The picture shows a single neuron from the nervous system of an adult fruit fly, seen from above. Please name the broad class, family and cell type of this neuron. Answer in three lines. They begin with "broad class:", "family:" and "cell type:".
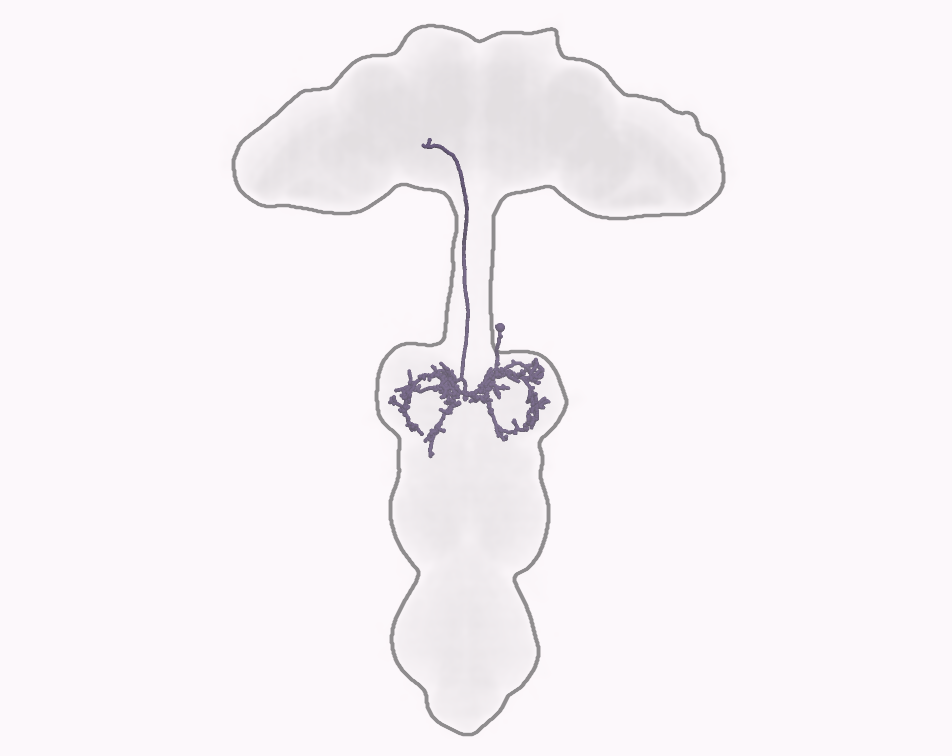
broad class: ascending neuron
family: hemilineage 08B
cell type: AN08B031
